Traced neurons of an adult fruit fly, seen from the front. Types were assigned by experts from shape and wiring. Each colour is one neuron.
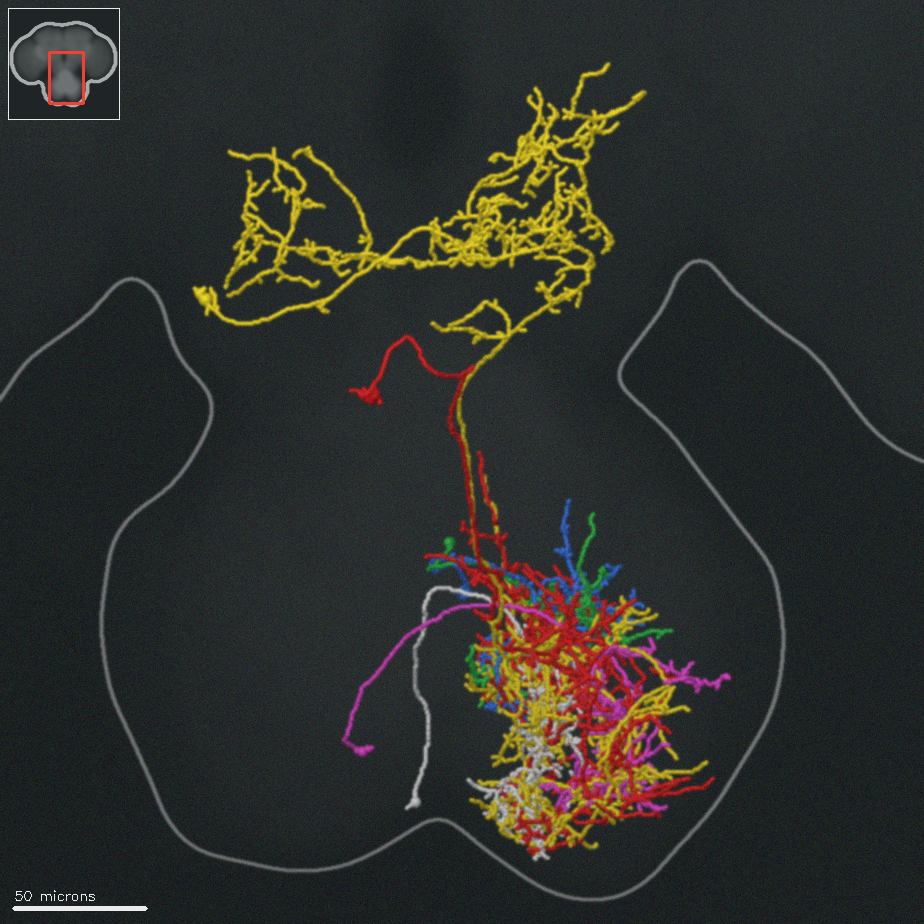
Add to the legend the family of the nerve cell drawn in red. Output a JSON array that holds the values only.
["DNge"]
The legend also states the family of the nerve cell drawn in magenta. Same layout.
["hemilineage 12B"]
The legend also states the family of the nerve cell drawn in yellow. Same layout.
["DNge"]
